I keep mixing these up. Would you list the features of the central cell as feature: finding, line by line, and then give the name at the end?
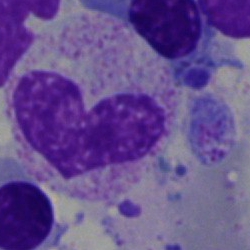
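Nucleus: heart-shaped, notch in upper edge
Nucleoli: none visible
Cytoplasm: abundant, pale greyish-lilac
Vacuoles: none seen
Name: band neutrophil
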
